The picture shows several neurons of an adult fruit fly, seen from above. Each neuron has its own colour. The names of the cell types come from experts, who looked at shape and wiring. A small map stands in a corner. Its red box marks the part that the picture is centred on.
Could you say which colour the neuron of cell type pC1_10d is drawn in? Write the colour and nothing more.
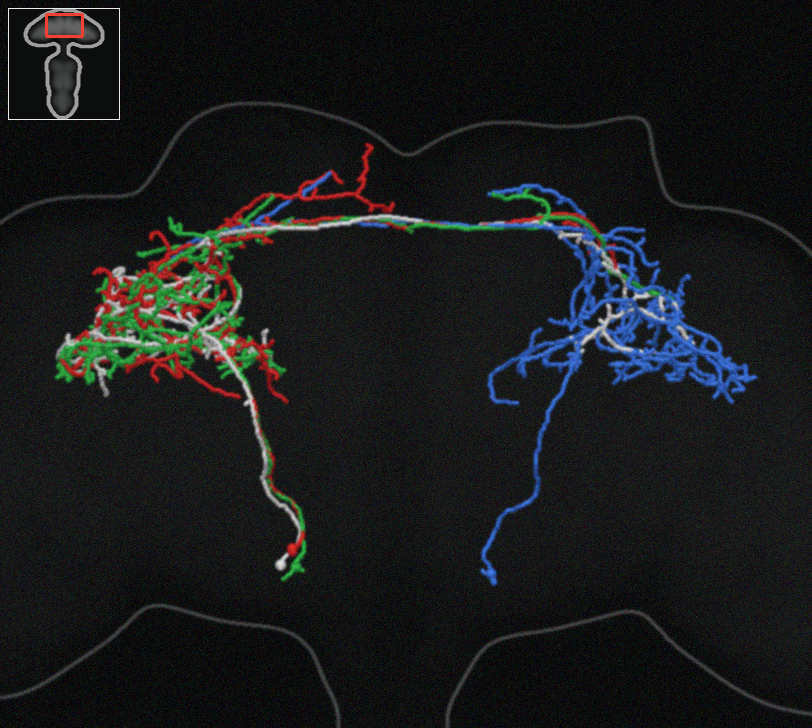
blue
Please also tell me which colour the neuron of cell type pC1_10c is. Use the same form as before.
red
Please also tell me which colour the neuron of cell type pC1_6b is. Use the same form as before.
white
